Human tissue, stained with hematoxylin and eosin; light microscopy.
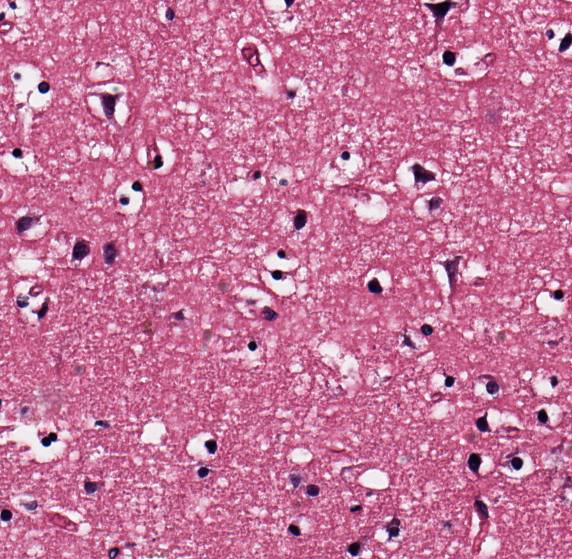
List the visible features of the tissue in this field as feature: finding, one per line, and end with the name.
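Cells: single, spread fairly evenly, never grouped into units
Background: finely granular pink, peppered with small round clear vacuoles
Halos: notice the round clear ones around many cells
Absent: epithelium, glands, lumens
Tissue: cerebral cortex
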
